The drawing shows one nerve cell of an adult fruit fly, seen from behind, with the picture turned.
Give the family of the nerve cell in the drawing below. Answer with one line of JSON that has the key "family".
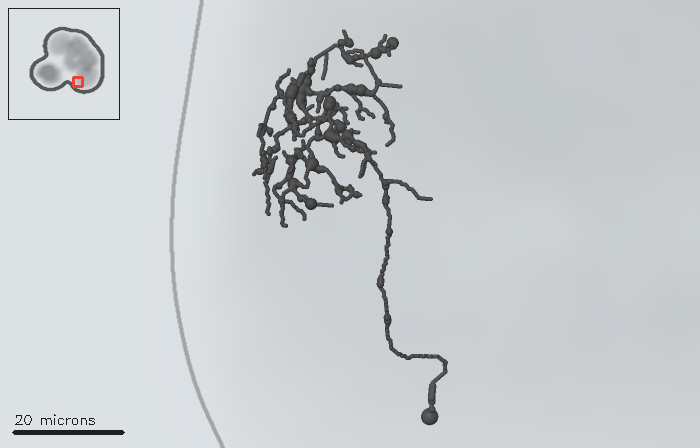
{"family": "Cm"}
